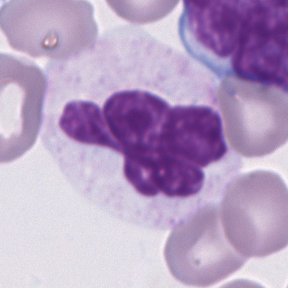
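Segmented neutrophil here: roughly round, smooth outline. Its nucleus is folded into several broad lobes joined by wide connections, not thin strands. That nucleus sits near the middle, with cytoplasm showing on all sides. Fine pinkish-purple granules are scattered sparsely through the cytoplasm.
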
